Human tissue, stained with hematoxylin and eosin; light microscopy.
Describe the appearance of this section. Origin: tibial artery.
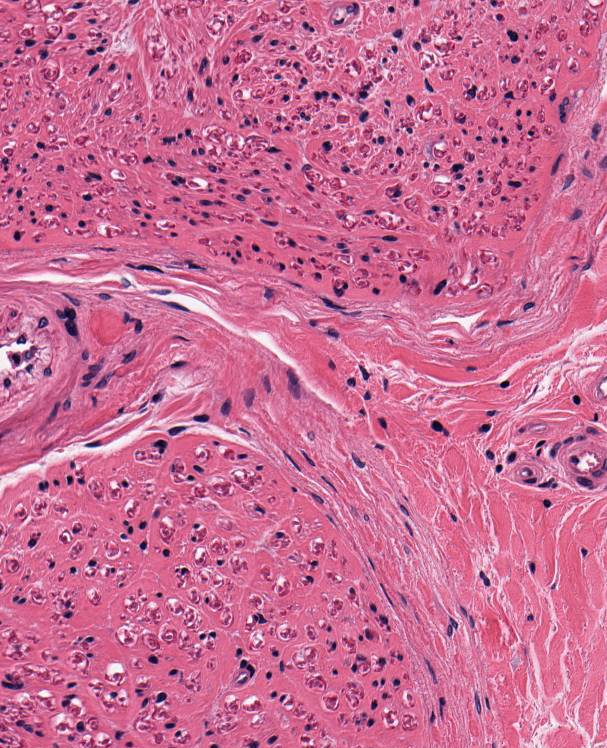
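Two large rounded compartments occupy the upper half and the lower left of the field, each packed with small round profiles. Every profile has a pink centre within a pale clear rim. Small dark nuclei lie scattered between the profiles inside the compartments. Crossing the middle of the field from left to right, between the two compartments, is a band of fibrous tissue with elongated spindle-shaped nuclei.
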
